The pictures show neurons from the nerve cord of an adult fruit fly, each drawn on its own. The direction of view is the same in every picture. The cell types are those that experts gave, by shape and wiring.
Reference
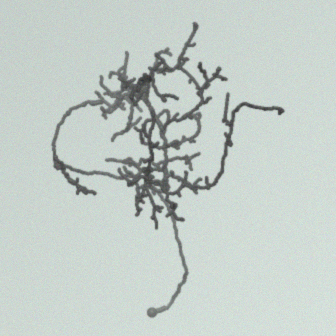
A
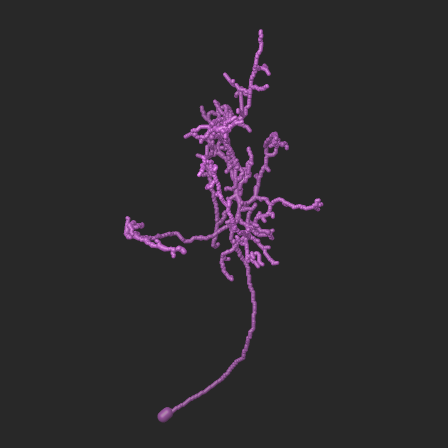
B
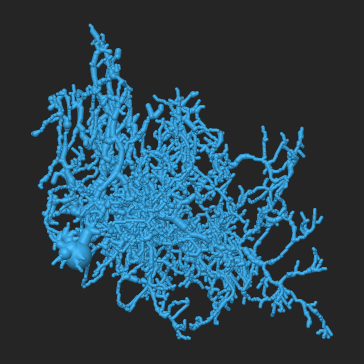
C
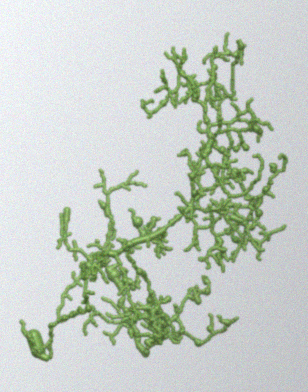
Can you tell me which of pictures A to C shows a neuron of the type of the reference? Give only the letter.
A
